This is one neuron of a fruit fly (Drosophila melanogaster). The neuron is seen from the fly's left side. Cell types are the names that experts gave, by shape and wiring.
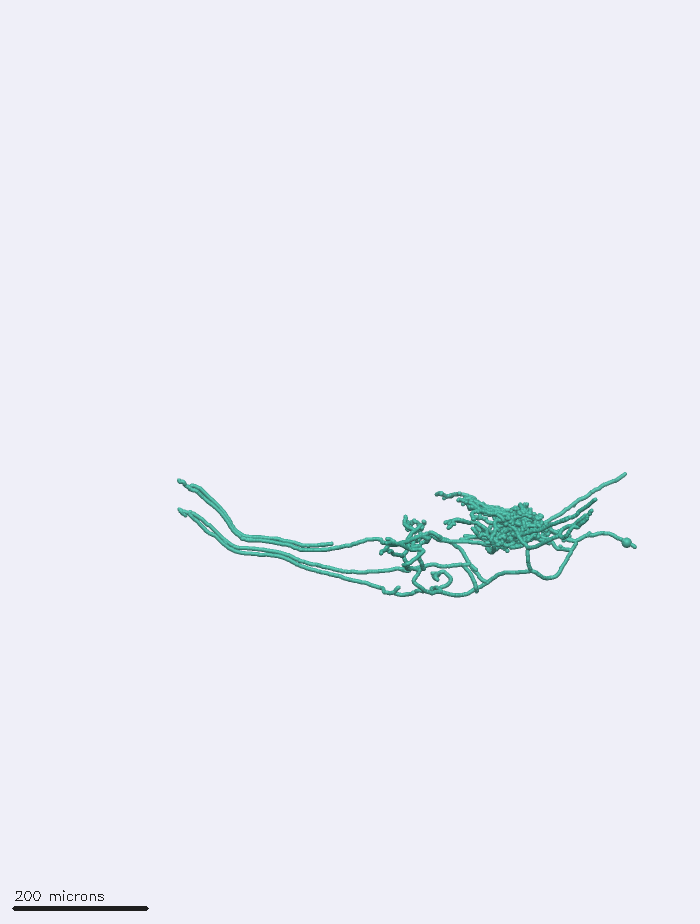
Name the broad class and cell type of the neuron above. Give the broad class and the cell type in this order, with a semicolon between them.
ascending efferent neuron; EAXXX079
